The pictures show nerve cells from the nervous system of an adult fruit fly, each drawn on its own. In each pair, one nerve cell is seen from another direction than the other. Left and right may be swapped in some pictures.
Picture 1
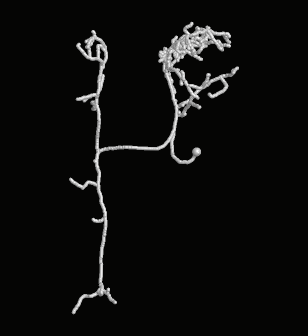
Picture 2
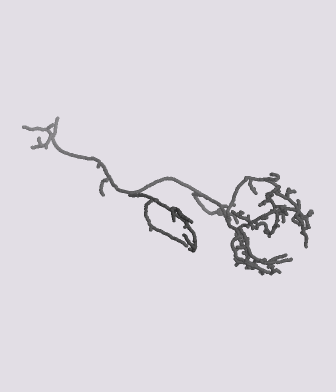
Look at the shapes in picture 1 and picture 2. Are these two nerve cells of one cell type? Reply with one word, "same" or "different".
same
